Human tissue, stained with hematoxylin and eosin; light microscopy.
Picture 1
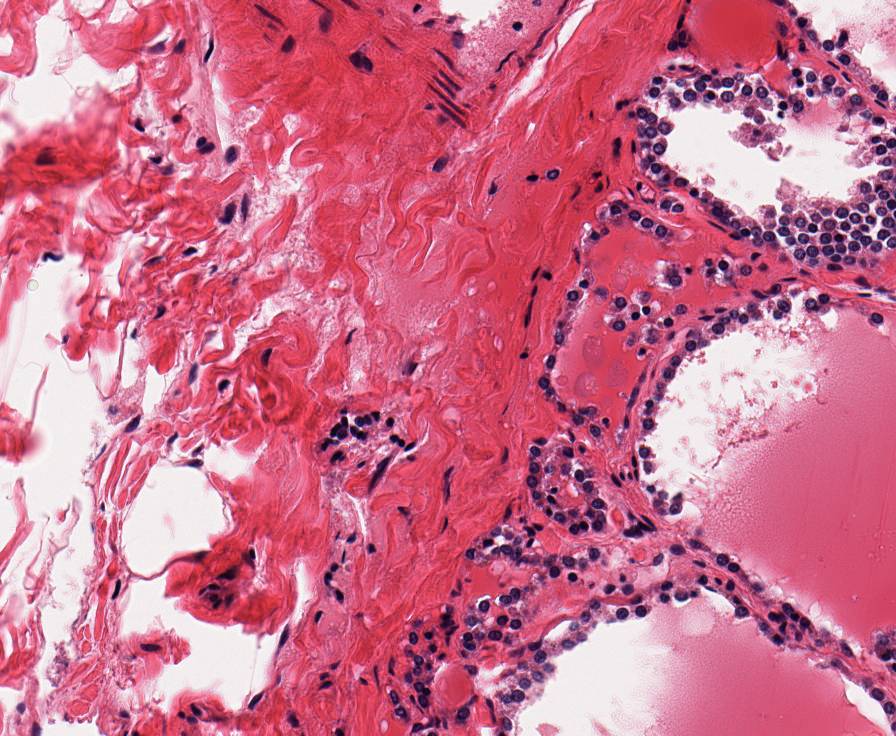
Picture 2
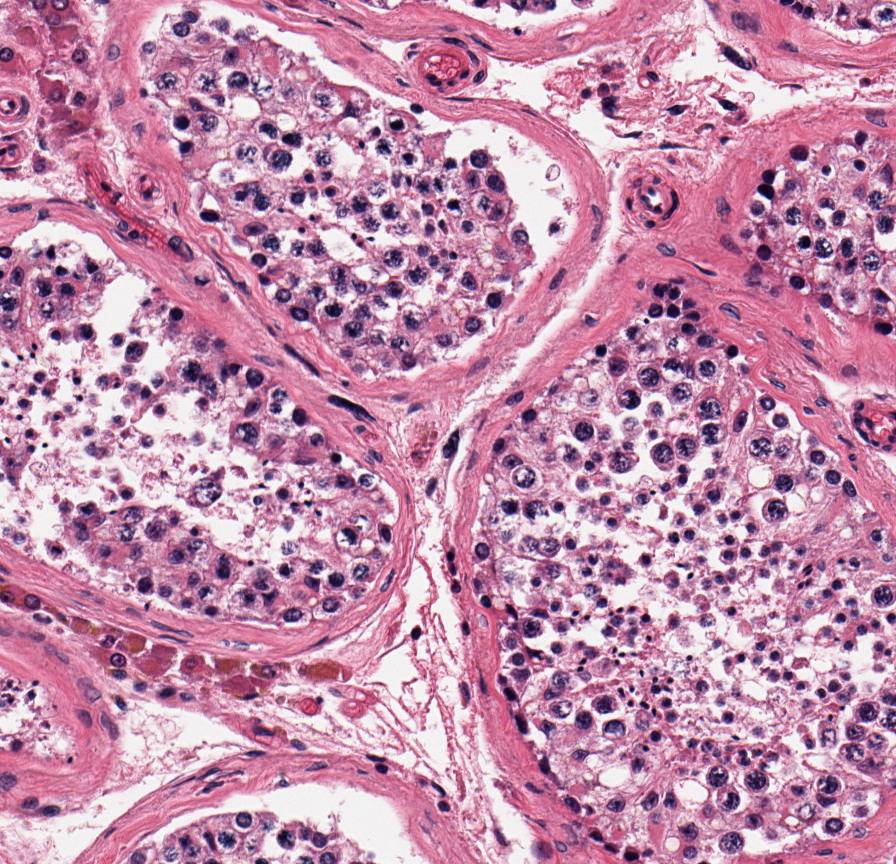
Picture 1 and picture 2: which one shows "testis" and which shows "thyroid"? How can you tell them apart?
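The first picture shows thyroid and the second shows testis. In the thyroid, epithelium-lined follicles occupy the right part of the field, and fibrous connective tissue the left and centre. The follicles are lined by a single layer of cuboidal cells with round, dark nuclei; the connective tissue consists of wavy, deeply eosinophilic collagen bundles with sparse, mostly spindle-shaped nuclei. The testis is instead filled by several large rounded tubules in cross section, separated by narrow strips of interstitium. These tubules are packed with large round cells whose nuclei have coarse, clumped dark chromatin. At the lower left, between tubules, lies a cluster of polygonal cells with abundant pink cytoplasm, some holding golden-brown pigment.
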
